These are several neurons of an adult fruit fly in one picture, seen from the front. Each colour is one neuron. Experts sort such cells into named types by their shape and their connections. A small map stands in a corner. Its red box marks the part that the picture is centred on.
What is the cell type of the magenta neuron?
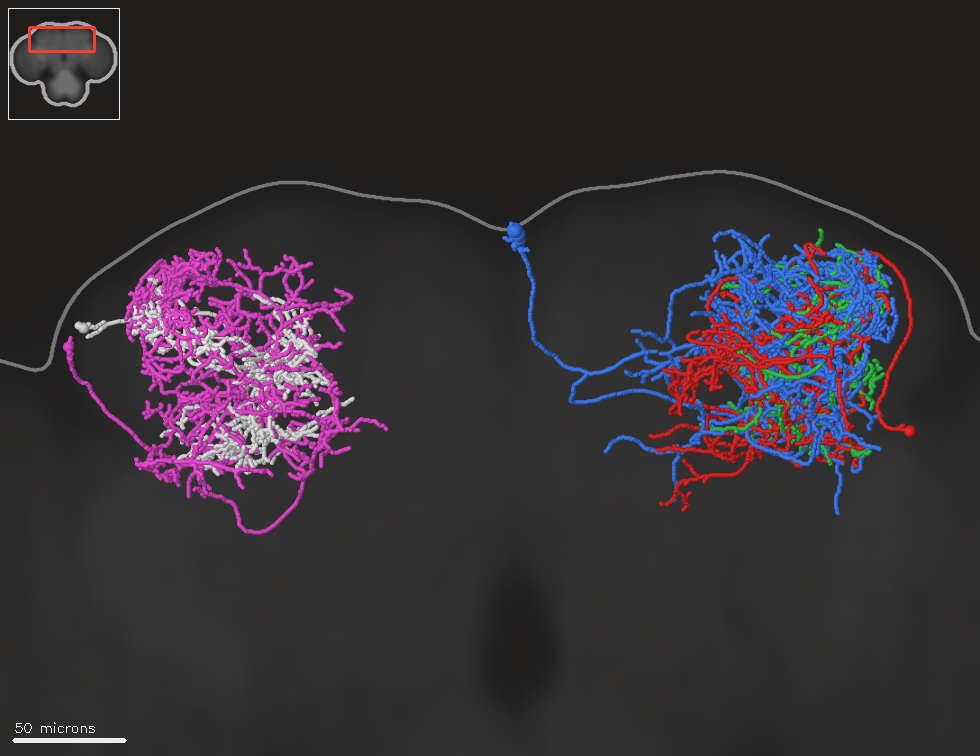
SLP456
